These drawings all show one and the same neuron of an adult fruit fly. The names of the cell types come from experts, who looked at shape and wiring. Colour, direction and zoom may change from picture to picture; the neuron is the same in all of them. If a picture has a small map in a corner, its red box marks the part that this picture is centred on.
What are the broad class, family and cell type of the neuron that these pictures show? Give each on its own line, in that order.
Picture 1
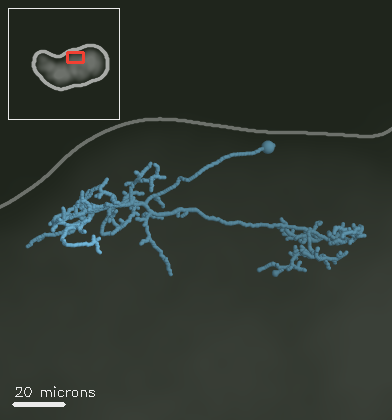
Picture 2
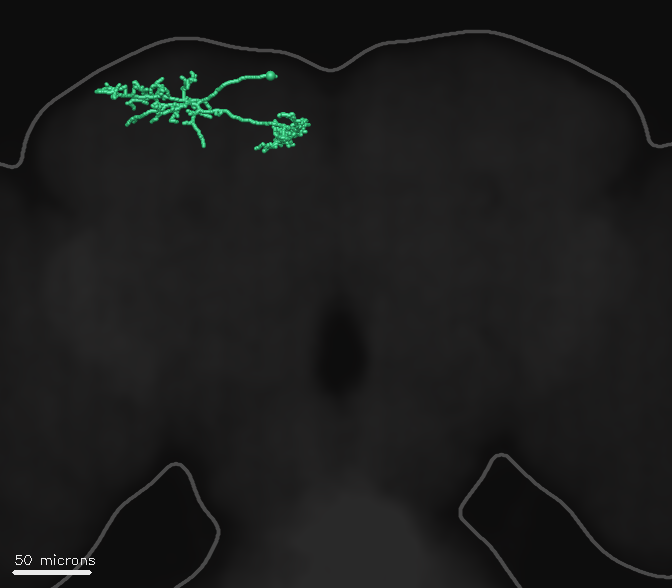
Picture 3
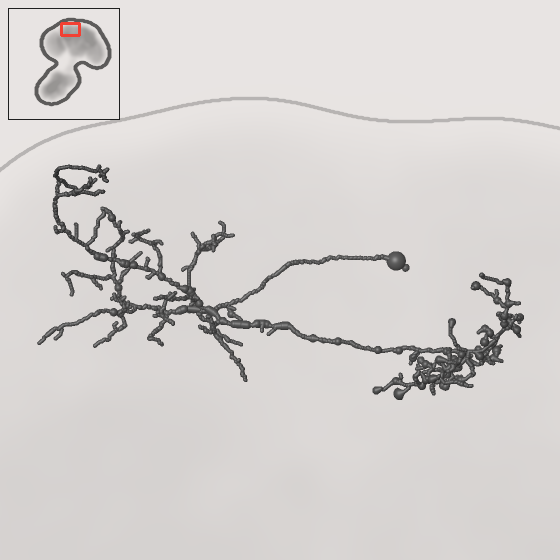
central-brain intrinsic neuron
hemilineage CLp1
SMP533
